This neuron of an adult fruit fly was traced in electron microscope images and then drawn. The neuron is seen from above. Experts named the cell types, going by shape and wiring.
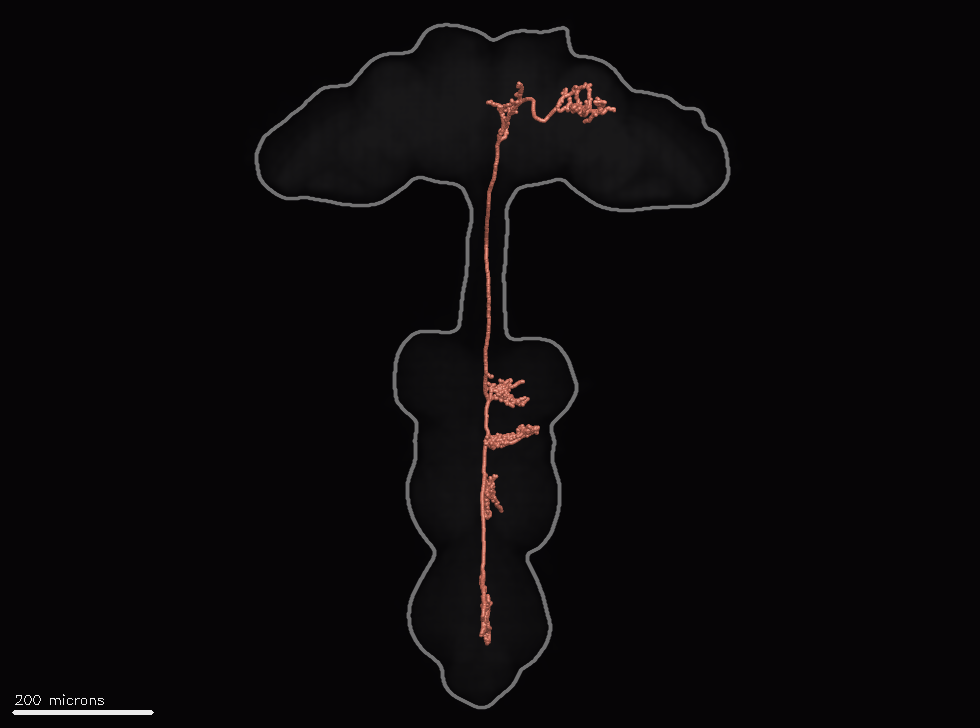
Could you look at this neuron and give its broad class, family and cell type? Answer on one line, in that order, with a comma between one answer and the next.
ascending neuron, hemilineage 05B, AN05B102b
